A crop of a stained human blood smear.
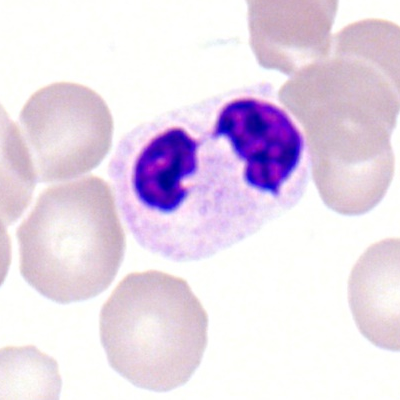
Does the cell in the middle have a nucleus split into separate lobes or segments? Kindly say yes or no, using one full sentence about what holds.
Yes, the cell's nucleus is segmented into two or more lobes.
